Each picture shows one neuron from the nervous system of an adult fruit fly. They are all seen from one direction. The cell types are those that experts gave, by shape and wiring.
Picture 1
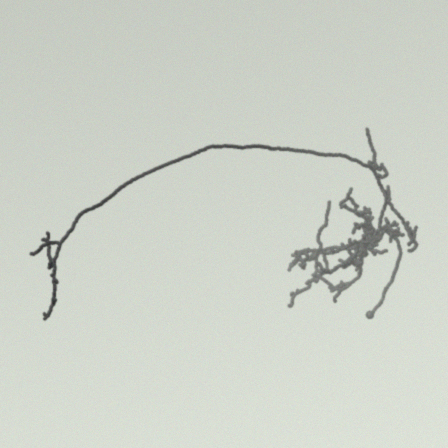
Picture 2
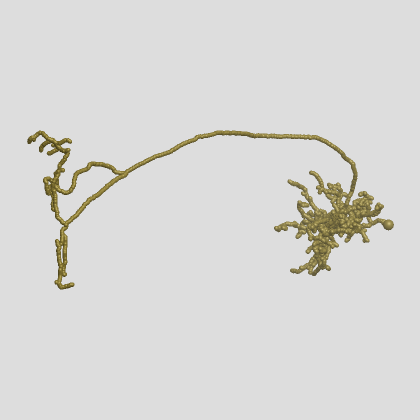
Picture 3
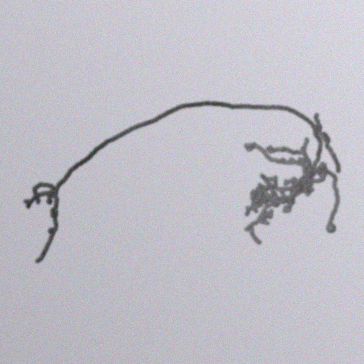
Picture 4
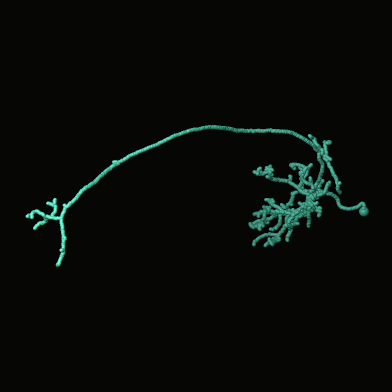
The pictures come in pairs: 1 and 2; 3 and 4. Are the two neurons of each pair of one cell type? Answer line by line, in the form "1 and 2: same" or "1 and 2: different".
1 and 2: different
3 and 4: same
